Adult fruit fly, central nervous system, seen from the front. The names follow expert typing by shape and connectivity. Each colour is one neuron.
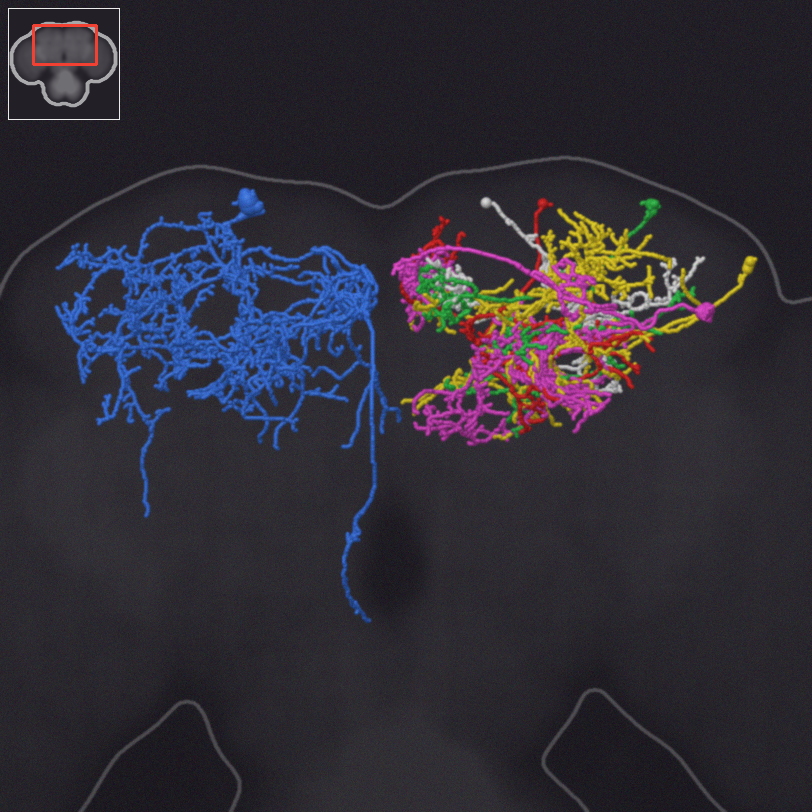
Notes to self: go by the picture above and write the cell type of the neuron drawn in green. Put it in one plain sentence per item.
The cell type is CL368.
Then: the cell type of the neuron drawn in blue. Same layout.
The cell type is SMP527.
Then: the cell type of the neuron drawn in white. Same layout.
The cell type is SMP424.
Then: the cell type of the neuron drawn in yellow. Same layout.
The cell type is CL003.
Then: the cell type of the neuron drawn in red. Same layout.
The cell type is CL165.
